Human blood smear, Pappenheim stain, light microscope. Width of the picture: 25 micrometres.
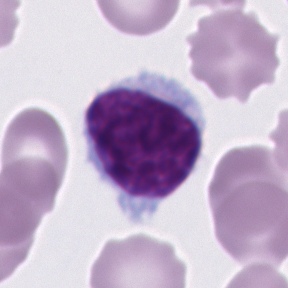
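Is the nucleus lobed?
No; it is a single rounded mass.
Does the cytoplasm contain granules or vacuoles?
Neither is visible.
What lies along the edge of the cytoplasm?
Fine hair-like projections.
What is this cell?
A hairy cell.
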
